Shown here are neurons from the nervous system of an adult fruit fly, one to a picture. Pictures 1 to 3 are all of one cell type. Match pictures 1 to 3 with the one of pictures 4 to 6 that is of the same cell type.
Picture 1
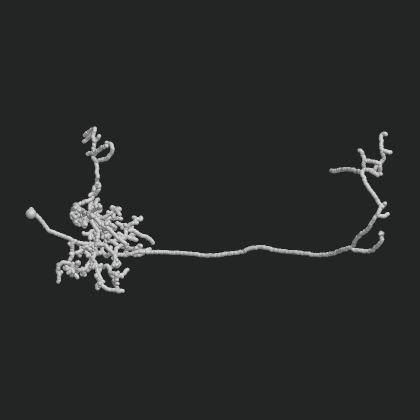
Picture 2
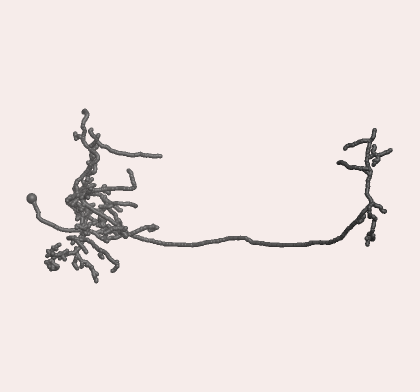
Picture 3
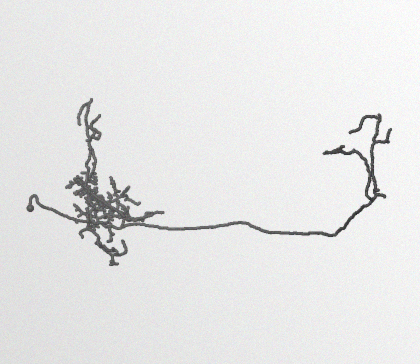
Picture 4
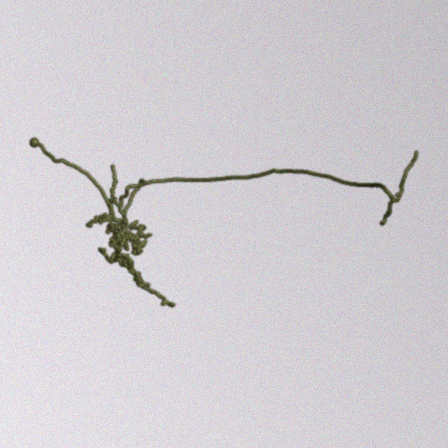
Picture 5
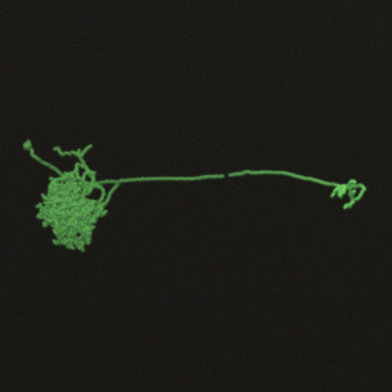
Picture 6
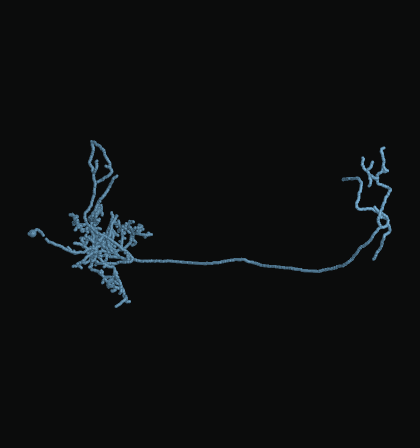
Picture 6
